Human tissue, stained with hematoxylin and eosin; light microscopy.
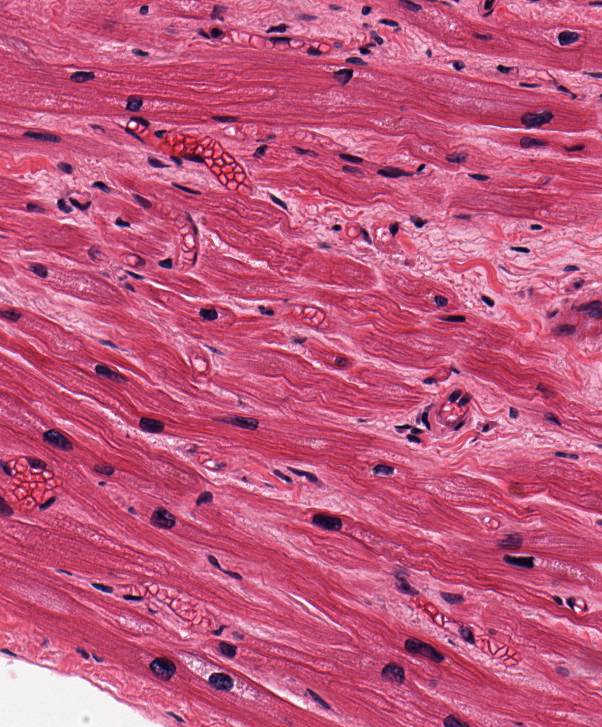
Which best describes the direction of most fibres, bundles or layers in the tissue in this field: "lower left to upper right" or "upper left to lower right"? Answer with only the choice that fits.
Upper left to lower right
